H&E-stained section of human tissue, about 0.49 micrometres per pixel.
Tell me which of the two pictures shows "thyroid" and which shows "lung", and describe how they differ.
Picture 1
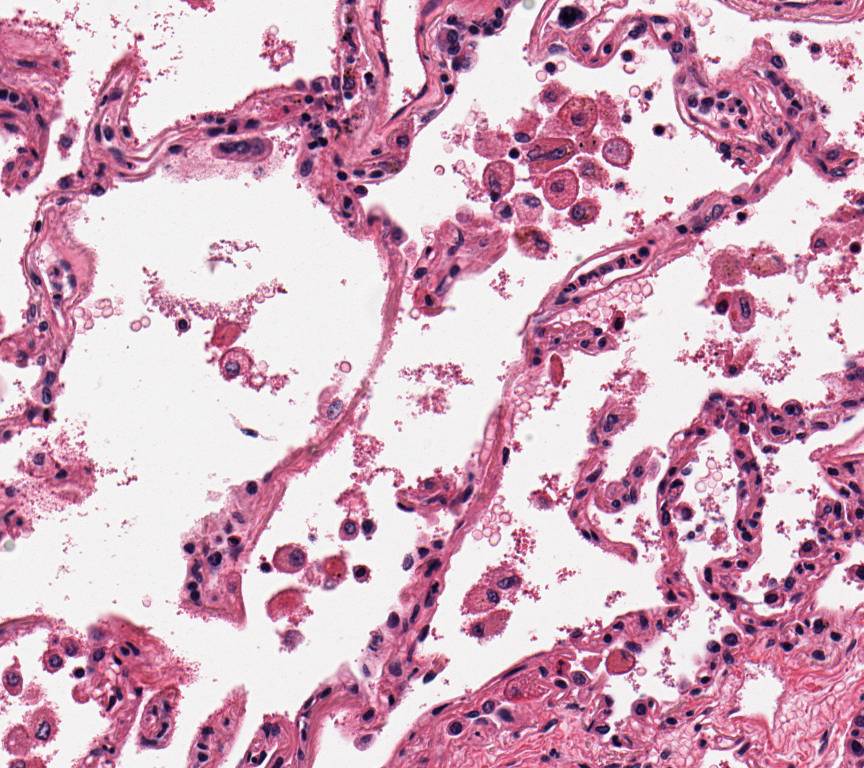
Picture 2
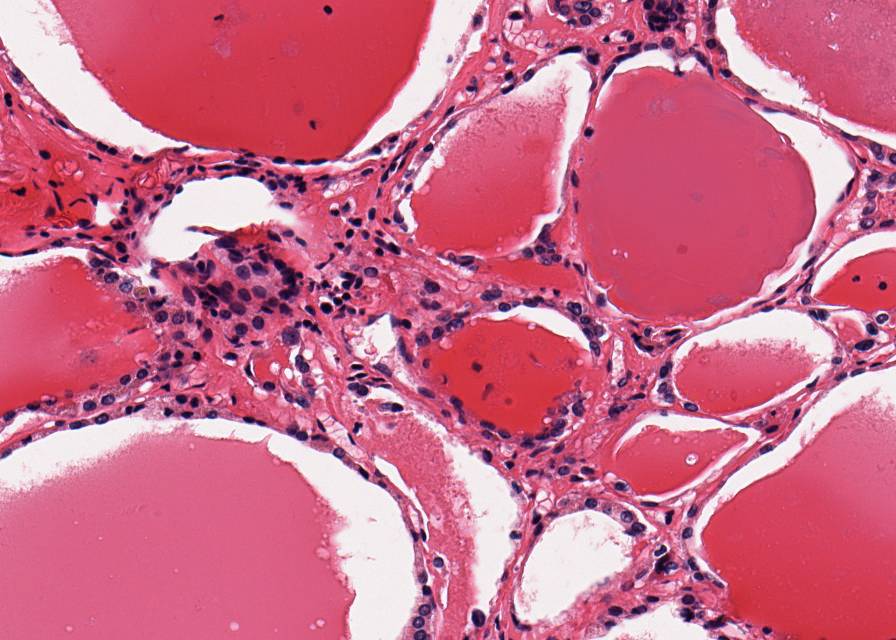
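Picture 1 is lung and picture 2 is thyroid. In the lung, most of the field is open, empty space divided by thin, branching pink walls, mostly only a few cells thick and thicker at the lower right. In the thyroid, closed rounded follicles filled with homogeneous pink colloid are separated by thin strands of tissue.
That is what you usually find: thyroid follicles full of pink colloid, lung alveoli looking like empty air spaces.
Next, the lining: the lung walls are lined mostly by flattened cells with elongated dark nuclei.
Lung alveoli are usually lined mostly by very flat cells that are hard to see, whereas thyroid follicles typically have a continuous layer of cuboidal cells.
Finally, in picture 1 a loose cluster of large rounded cells with abundant pink cytoplasm and round nuclei floats free in the space at the upper centre.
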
